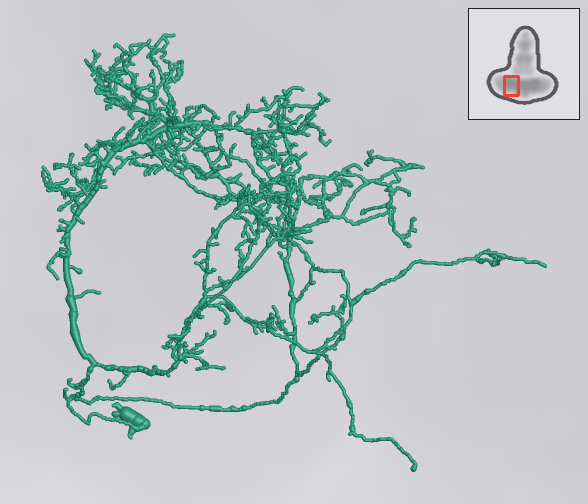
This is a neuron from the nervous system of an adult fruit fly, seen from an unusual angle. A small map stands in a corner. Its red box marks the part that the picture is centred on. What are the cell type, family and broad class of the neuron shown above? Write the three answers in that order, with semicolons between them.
PVLP206m; hemilineage VLPa1_lateral; central-brain intrinsic neuron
